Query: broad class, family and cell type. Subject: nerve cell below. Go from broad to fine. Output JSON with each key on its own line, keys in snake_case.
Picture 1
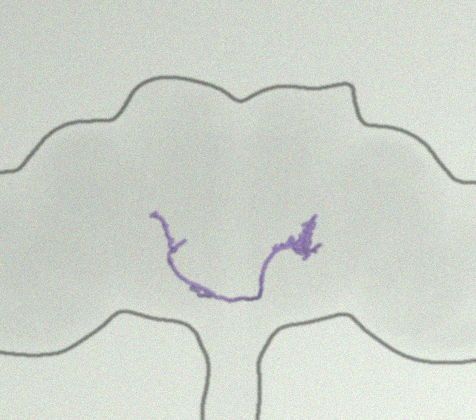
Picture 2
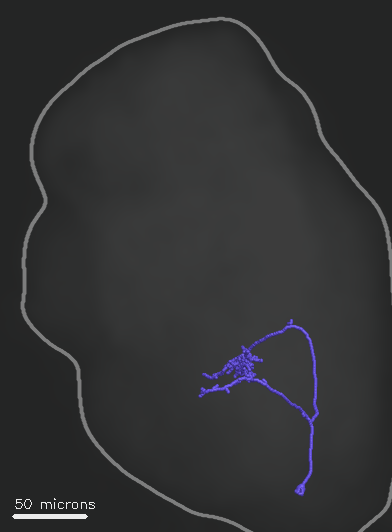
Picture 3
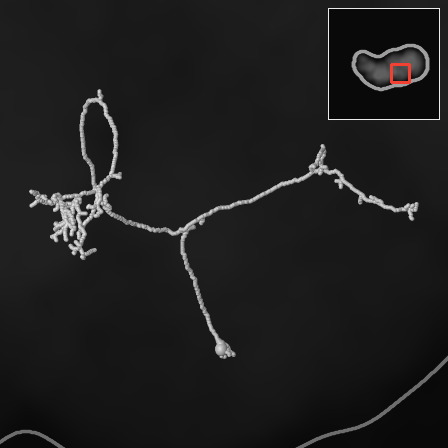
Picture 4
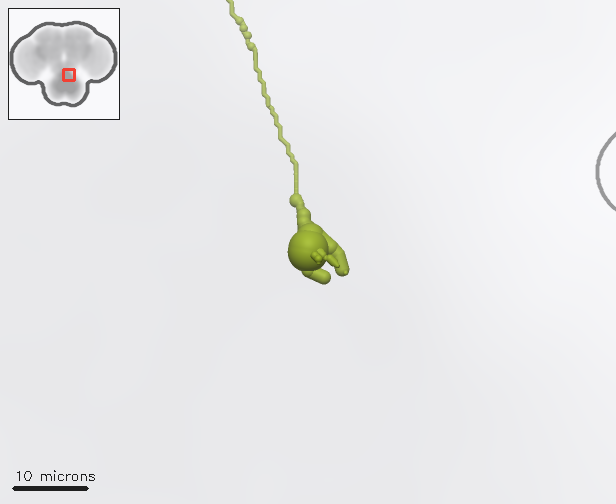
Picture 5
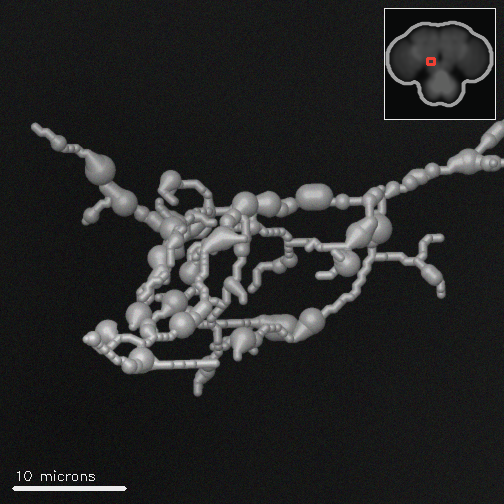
{
 "broad_class": "central-brain intrinsic neuron",
 "family": "hemilineage LB3",
 "cell_type": "AMMC005"
}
